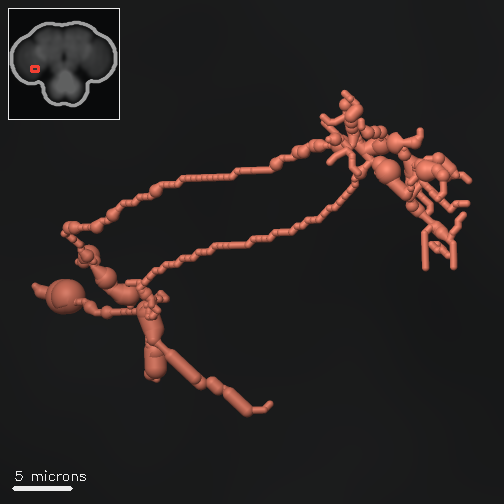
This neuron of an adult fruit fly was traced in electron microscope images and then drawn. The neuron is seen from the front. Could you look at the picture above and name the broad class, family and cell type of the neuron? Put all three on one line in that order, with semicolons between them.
optic-lobe intrinsic neuron; T; T5c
